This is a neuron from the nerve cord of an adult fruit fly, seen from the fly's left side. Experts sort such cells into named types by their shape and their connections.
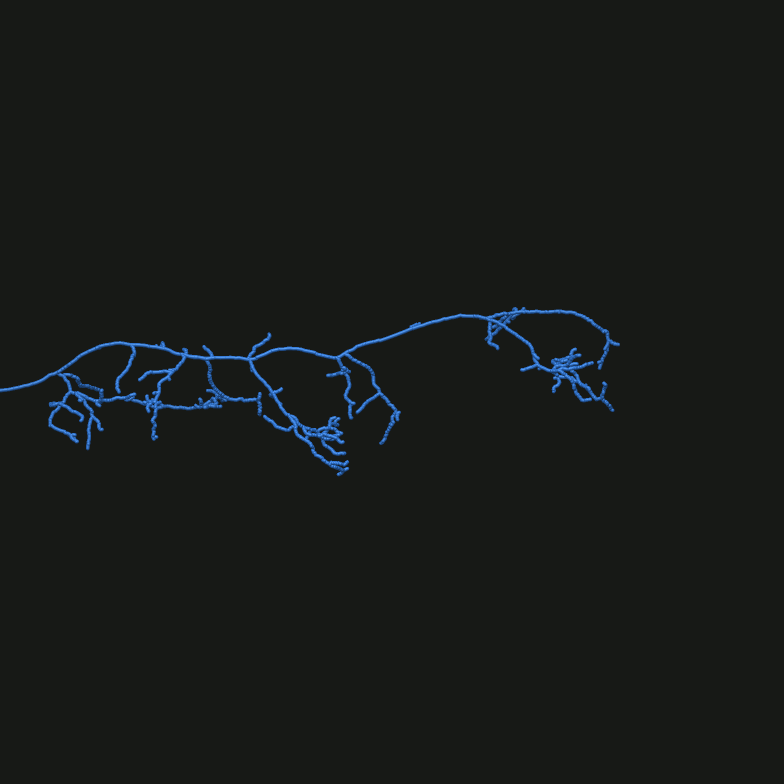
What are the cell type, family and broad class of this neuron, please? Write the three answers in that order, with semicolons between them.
DNge079; DNge; descending neuron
